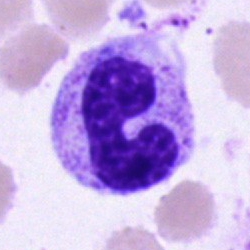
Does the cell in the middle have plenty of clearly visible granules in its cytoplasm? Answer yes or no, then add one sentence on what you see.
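Yes. Fine purple granules are scattered throughout the cytoplasm.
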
